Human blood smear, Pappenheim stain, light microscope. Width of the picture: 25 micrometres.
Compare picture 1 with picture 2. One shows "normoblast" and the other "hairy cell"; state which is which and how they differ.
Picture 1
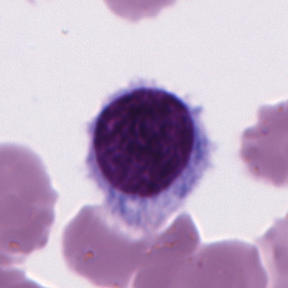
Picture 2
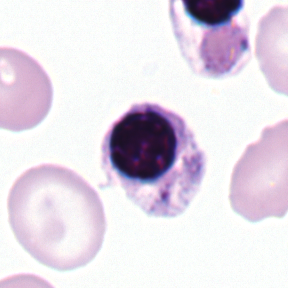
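Picture 1 shows the hairy cell and picture 2 the normoblast. The hairy cell has a ragged edge, with fine hair-like projections around much of its border.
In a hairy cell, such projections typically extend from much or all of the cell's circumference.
The normoblast has an irregular, slightly angular outline rather than a smoothly round one. The nucleus of the hairy cell is about 9 micrometres across, against about 6 micrometres in the normoblast, and both nuclei are round in outline.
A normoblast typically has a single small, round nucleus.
Neither nucleus shows any nucleoli.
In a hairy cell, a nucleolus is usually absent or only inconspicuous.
The cytoplasm of the hairy cell is pale greyish blue and shows no distinct granules, while that of the normoblast is pale lilac rather than deep blue. Red cells lie against the lower edge of the hairy cell's cytoplasm, whereas no red cell touches the normoblast, which has pale background on all sides.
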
